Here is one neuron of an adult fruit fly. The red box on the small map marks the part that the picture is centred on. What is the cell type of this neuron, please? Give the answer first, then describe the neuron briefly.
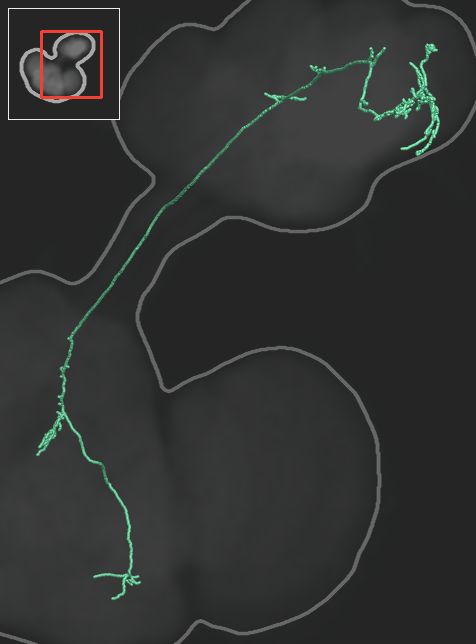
It is of cell type AN09B042. Its broad class is ascending neuron. As drawn here it is taller than it is wide.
